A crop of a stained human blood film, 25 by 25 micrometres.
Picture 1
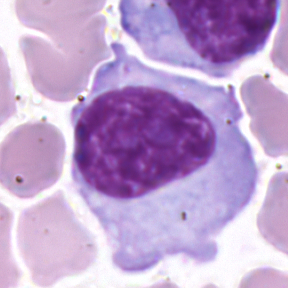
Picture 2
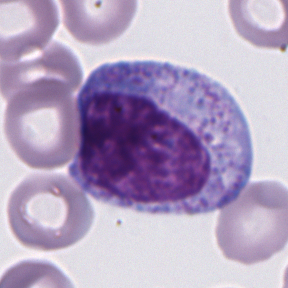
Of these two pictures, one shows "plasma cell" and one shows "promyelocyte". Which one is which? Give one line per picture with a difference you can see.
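Picture 1 – plasma cell. The cell outline is irregular, with small rounded bulges along its edge.
Picture 2 – promyelocyte. The cell outline is a smooth oval without surface projections.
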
